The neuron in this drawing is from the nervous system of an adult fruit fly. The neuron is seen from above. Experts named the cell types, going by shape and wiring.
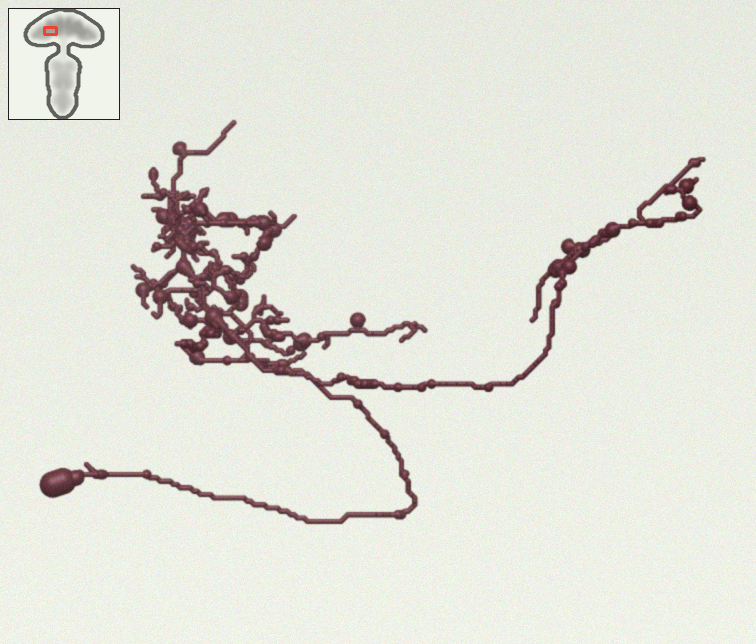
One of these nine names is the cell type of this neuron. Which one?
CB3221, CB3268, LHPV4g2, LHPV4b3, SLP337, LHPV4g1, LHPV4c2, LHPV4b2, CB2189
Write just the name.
LHPV4g1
